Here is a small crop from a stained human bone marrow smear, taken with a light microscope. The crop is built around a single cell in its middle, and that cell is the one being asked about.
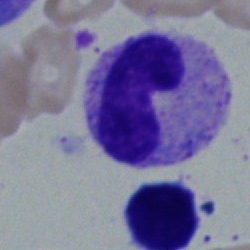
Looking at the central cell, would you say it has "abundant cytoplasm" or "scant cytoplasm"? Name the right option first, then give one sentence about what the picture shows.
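Abundant cytoplasm. The cytoplasm is plentiful and pale lilac.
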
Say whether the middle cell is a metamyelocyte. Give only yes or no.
no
